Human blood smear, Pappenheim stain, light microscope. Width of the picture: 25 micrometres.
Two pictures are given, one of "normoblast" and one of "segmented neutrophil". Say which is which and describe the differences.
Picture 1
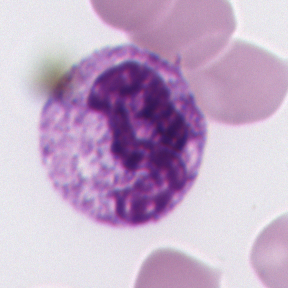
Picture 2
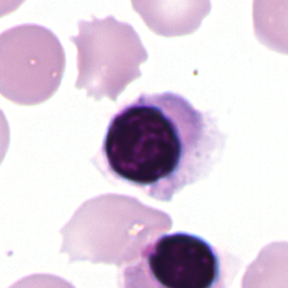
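Segmented neutrophil: picture 1. Normoblast: picture 2. Neutrophil outline roughly round; nucleus in several connected lobes.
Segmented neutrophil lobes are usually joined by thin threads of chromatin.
Chromatin dark purple and clumped in both, coarsely in the neutrophil, densely in the normoblast; no nucleolus in either.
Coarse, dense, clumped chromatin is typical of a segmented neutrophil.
Neutrophil cytoplasm filled with fine pinkish-violet granules.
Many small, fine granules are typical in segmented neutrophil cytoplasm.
Normoblast cytoplasm pale lilac-grey, without coarse granules.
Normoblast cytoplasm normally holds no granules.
Normoblast cytoplasmic rim wider on the right of the nucleus than on the left; outer edge irregular and ragged. Red cells touch the neutrophil at its upper right edge.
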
